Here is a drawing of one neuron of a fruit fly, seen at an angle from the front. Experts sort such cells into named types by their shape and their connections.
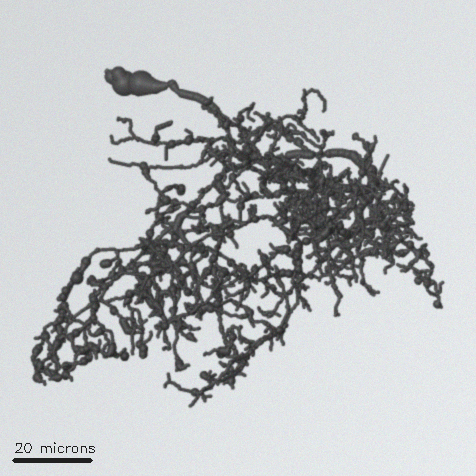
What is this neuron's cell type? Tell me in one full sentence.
Cell type SMP175 is what this neuron is.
